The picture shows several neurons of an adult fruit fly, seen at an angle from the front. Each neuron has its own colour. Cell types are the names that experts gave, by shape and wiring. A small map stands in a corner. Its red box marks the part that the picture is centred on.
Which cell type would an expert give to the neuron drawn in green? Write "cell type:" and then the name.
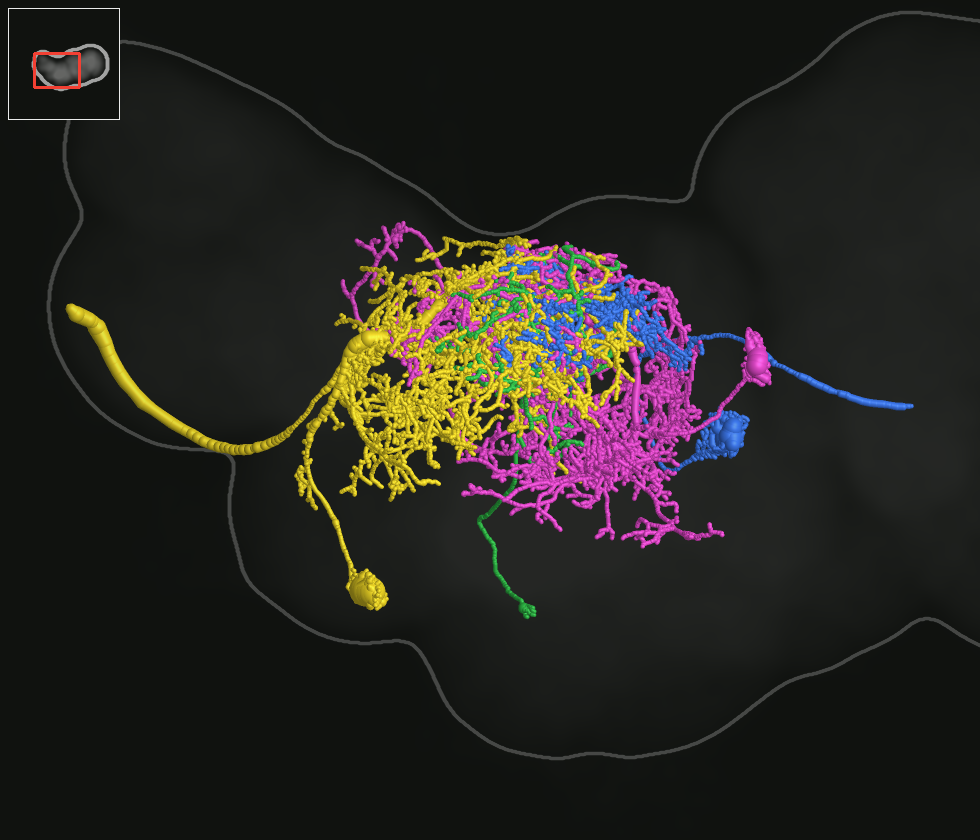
cell type: IN00A047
